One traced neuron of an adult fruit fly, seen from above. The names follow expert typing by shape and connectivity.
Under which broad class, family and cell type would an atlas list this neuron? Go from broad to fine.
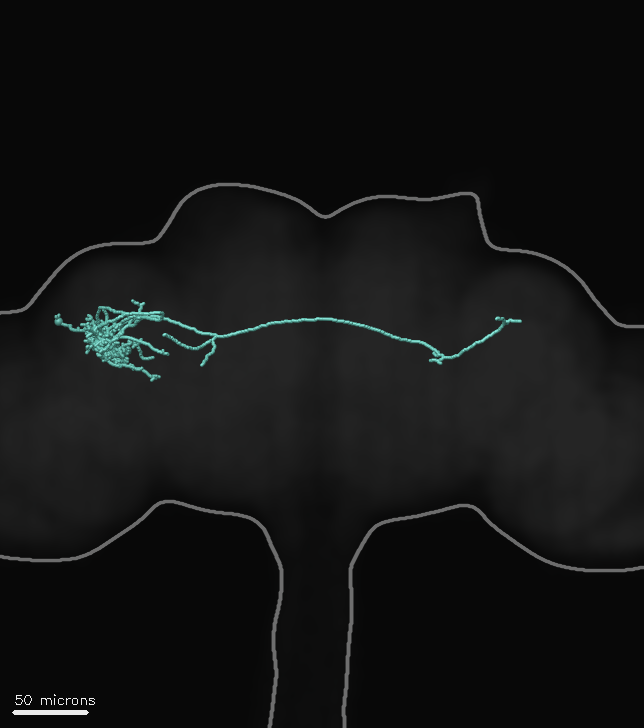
central-brain intrinsic neuron; hemilineage VLPl&p2_lateral; CB4116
